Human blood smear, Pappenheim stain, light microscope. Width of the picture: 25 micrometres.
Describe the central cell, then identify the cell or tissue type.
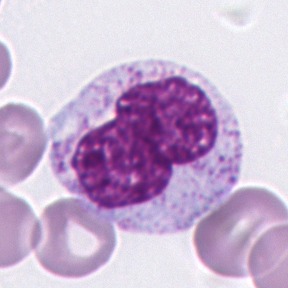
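Two nuclear lobes lie on a diagonal running from lower left to upper right. The chromatin is clumped, its darker patches separated by small pale gaps, and no nucleoli are clearly visible. The cytoplasm shows no vacuoles. The central cell is a band neutrophil.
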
